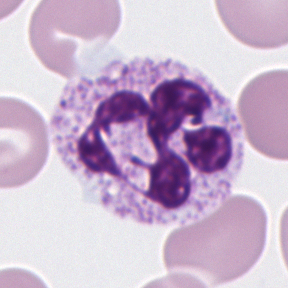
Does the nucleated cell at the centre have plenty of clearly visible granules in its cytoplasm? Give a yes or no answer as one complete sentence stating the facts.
Yes, visible granules are present in great number in its cytoplasm.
